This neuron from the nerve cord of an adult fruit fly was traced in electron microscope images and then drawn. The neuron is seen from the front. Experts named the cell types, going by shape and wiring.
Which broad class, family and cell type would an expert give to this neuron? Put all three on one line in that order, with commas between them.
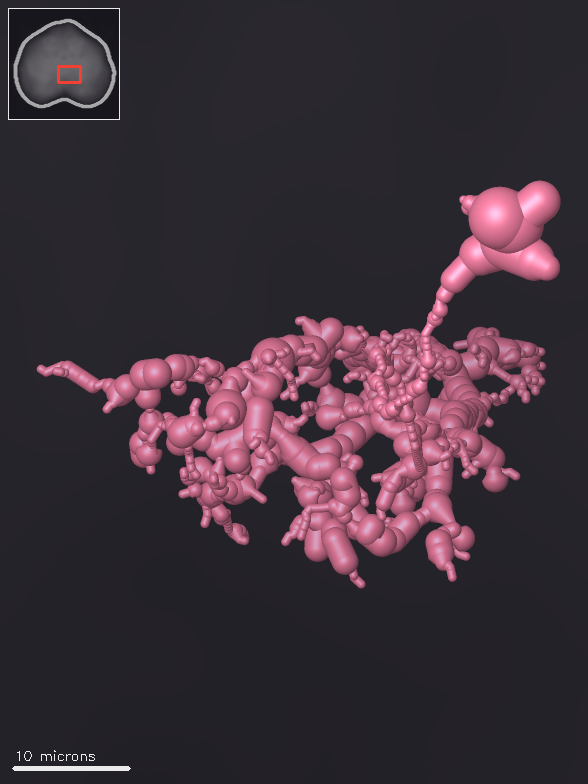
nerve-cord intrinsic neuron, hemilineage 09A, IN09A018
